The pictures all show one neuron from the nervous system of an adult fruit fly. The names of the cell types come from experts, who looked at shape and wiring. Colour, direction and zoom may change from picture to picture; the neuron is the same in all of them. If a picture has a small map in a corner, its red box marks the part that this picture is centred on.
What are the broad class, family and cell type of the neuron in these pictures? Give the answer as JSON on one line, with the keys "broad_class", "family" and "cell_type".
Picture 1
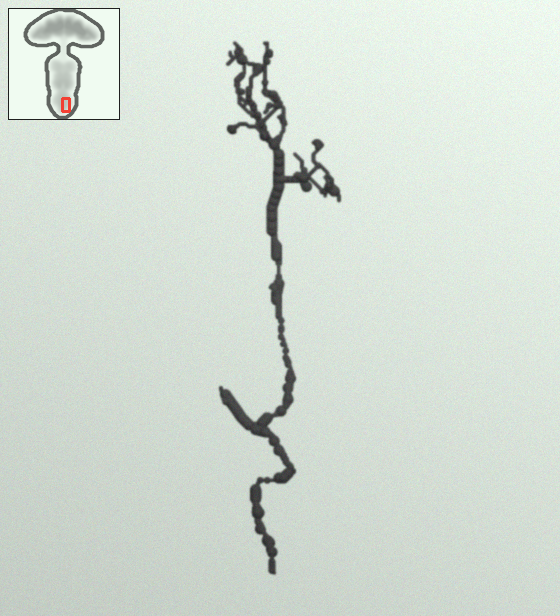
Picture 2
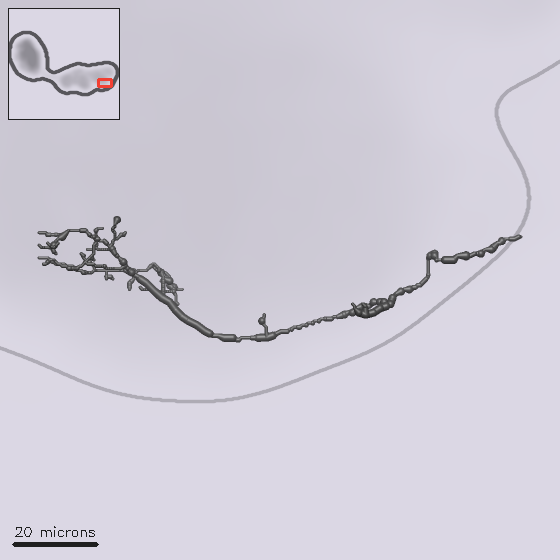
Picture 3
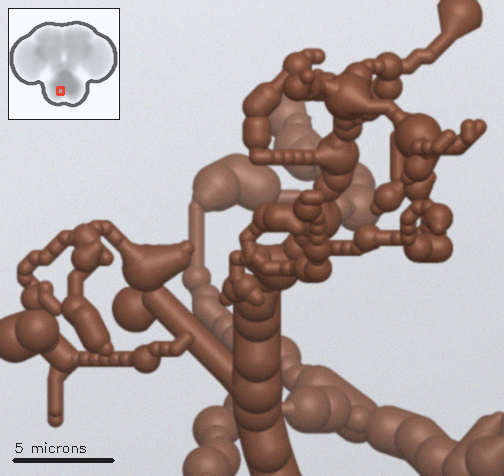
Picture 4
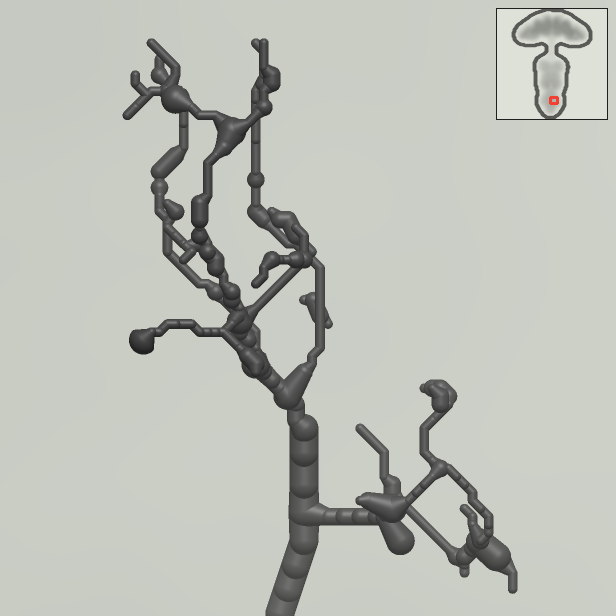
{"broad_class": "sensory neuron entering the nerve cord", "family": "class mechanosensory tactile", "cell_type": "SNta20"}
